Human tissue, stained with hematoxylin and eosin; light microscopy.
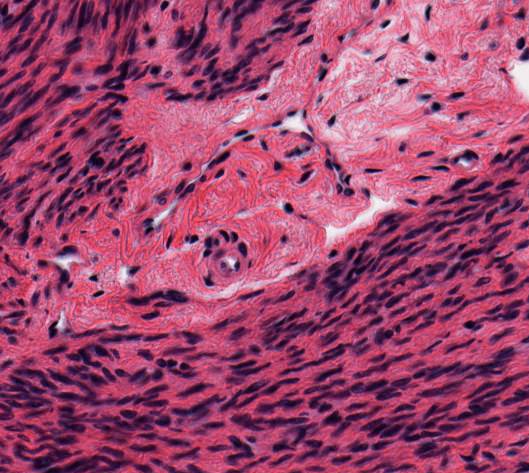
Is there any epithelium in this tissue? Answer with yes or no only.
No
